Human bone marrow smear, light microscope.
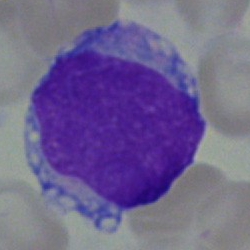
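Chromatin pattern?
Deep purple, finely stippled, no coarse dark clumps.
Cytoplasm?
Blue rim, widest along top and left side; on the right so thin the nucleus almost reaches the cell edge.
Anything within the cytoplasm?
Several small clear round vacuoles, most obvious at lower left.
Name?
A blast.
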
